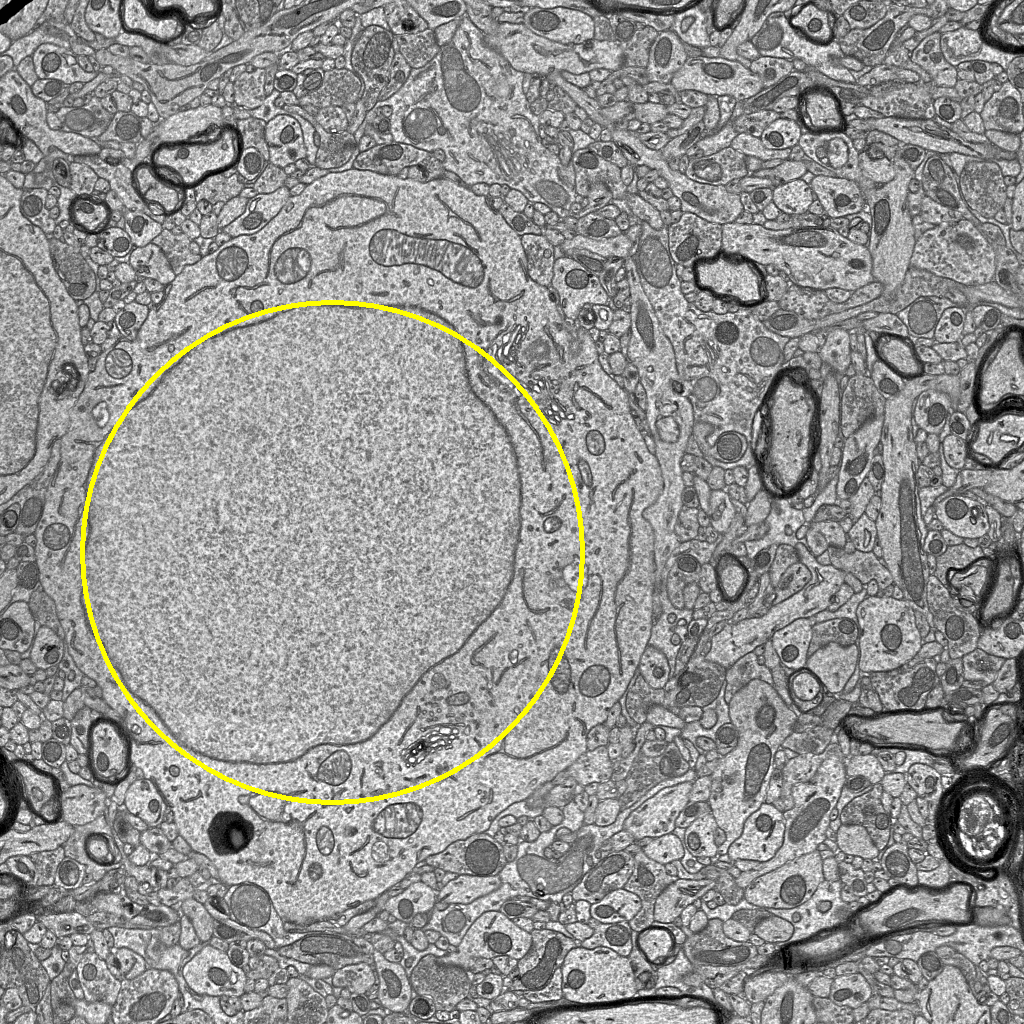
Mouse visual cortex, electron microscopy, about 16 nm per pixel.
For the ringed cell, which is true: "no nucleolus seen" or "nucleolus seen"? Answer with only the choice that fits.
No nucleolus seen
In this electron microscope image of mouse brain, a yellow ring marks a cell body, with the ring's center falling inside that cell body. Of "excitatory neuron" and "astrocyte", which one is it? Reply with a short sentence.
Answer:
It is an excitatory neuron at the center of the ring.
